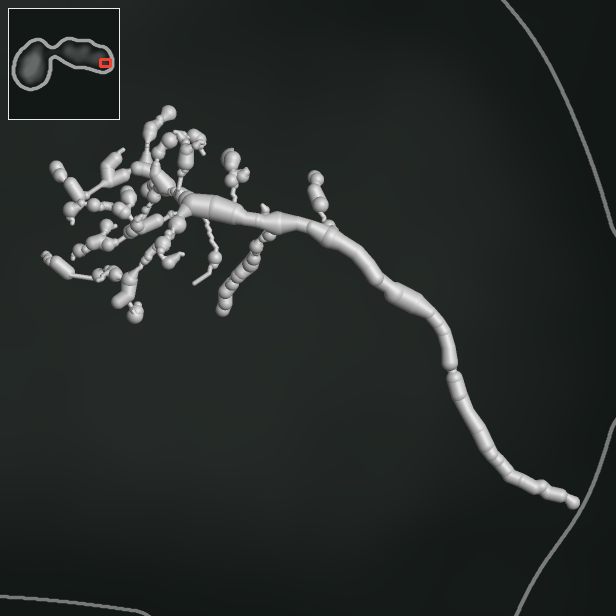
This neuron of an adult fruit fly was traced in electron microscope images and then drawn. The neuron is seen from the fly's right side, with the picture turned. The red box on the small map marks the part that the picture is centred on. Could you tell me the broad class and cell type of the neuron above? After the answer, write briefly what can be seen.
Its broad class is sensory neuron entering the nerve cord. The cell type is SNxx23. No cell body is drawn. As drawn here it is wider than it is tall.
